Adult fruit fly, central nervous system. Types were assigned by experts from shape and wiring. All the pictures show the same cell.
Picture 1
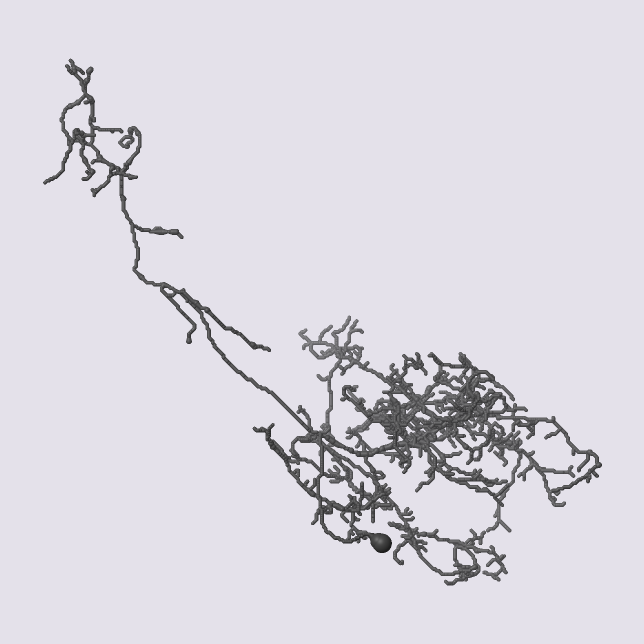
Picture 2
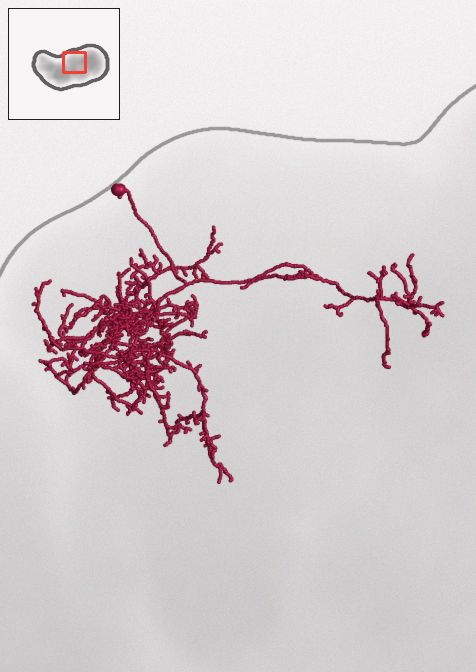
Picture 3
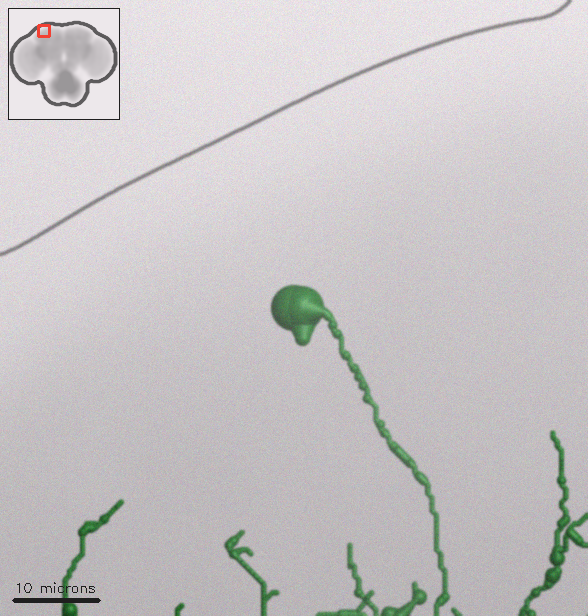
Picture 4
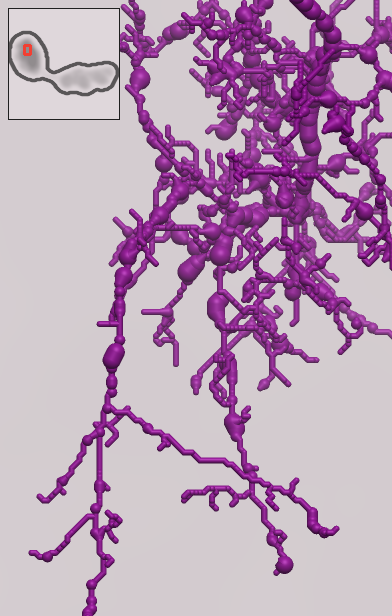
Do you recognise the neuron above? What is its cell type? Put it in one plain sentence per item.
The cell type is CB2549.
